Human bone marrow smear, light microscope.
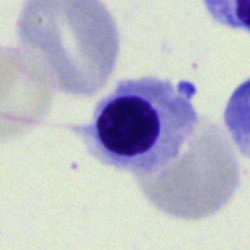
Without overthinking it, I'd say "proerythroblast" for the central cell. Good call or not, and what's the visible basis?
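The nucleus lies off-centre, towards the left side of the cell, and the cytoplasm forms a wider band on its right than on its left. Its chromatin is dense and dark purple throughout, and no nucleolus is visible. No granules are seen in the cytoplasm, and the cell outline is irregular and ragged.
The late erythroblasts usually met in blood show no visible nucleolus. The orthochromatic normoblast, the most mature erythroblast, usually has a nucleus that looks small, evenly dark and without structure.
The absent nucleolus and the evenly dense, dark chromatin both agree with erythroblast. The cell is therefore an erythroblast, not a proerythroblast.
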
